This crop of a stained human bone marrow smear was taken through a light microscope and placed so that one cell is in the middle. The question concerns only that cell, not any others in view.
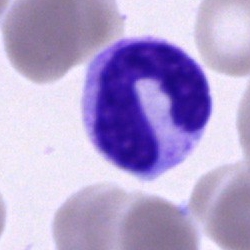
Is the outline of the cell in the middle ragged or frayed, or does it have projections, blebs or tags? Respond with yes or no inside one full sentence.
No, the border of this cell is smooth instead of ragged.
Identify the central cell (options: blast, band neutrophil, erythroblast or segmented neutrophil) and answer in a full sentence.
The middle position in this crop is taken by a band neutrophil.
